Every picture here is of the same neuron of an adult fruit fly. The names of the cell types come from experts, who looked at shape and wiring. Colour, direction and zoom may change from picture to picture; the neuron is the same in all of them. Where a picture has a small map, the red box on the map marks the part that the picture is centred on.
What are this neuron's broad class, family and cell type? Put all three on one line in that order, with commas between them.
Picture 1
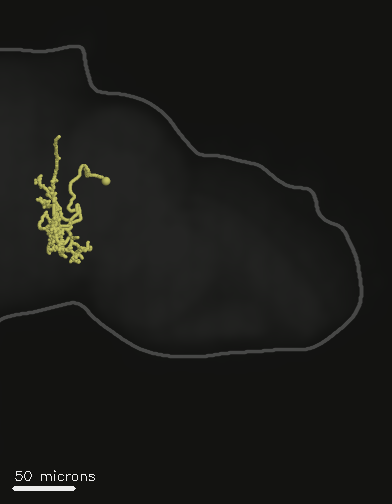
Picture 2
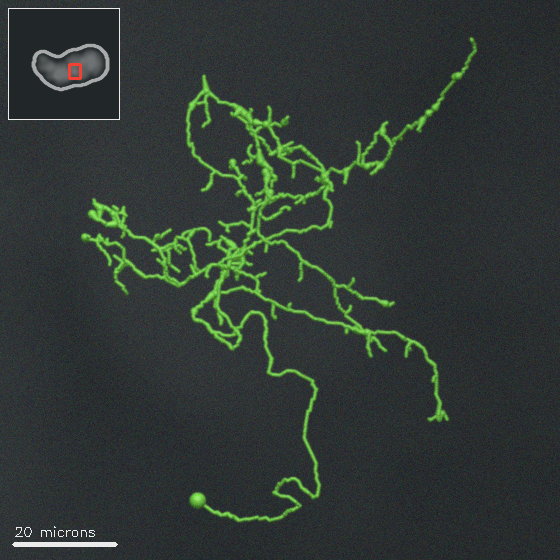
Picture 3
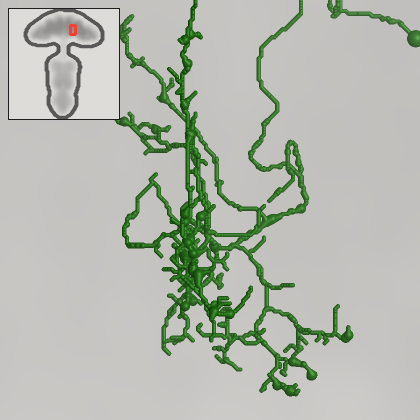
central-brain intrinsic neuron, hemilineage WEDa1, WED057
